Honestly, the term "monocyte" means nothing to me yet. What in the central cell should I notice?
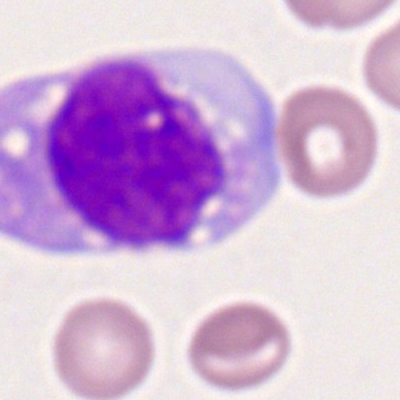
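First item, shape: the cell is elongated, wider from side to side than it is tall. Second, colour of the cytoplasm: pale blue-lavender. Third, vacuoles: several small clear ones lie in the cytoplasm, and these go with a monocyte.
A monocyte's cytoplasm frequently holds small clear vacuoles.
Fourth, granules: the cytoplasm contains no coarse dark ones.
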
